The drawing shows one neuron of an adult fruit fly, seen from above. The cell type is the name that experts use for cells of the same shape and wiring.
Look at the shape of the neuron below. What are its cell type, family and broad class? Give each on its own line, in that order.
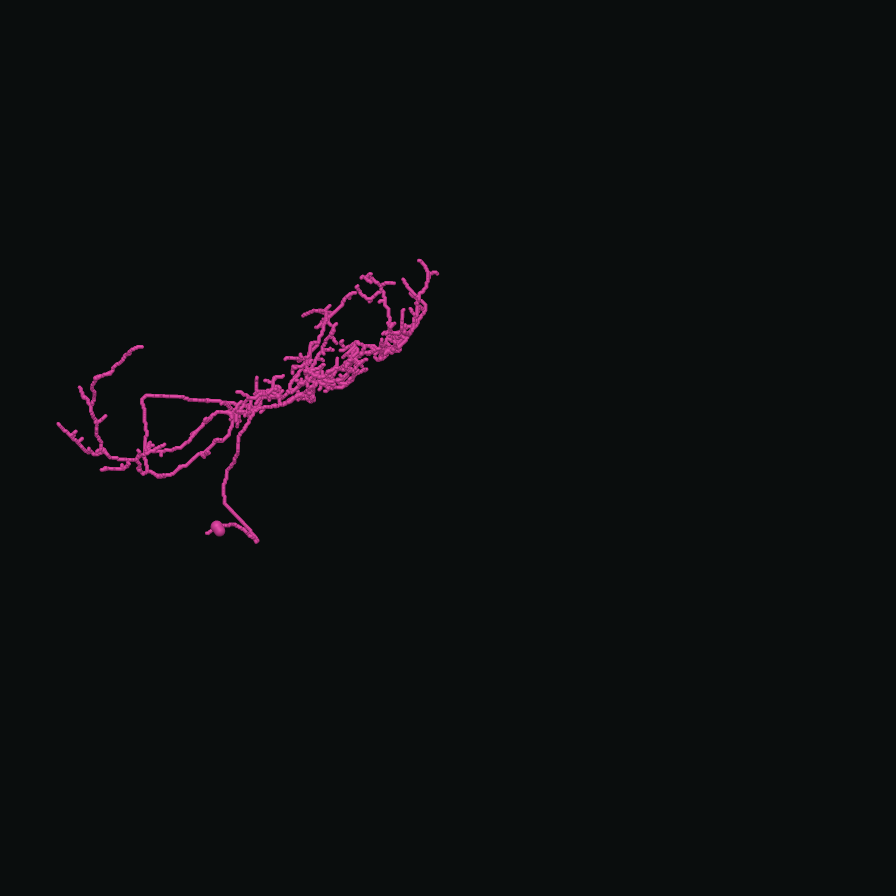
PVLP103
hemilineage VLPp&l1_anterior
central-brain intrinsic neuron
